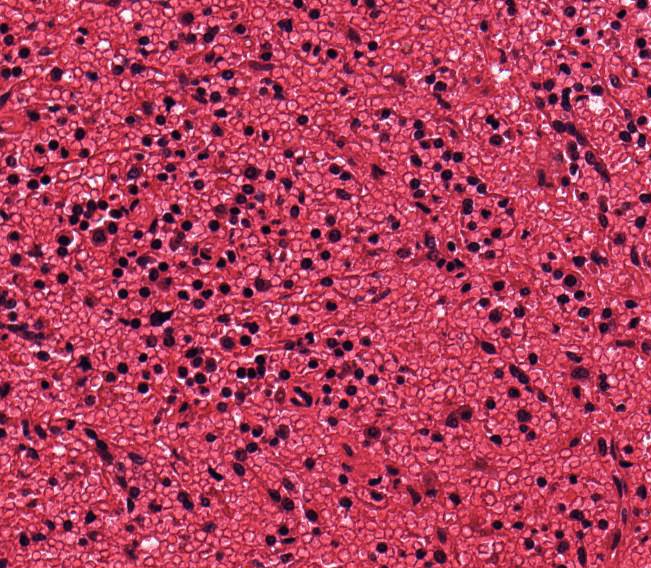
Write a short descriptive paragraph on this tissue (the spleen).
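It's a solid sheet of densely packed cells, with no glands, tubules, follicles or other organized units. No epithelial lining anywhere, no fat cells, no large empty spaces; only a few tiny white gaps between cells.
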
